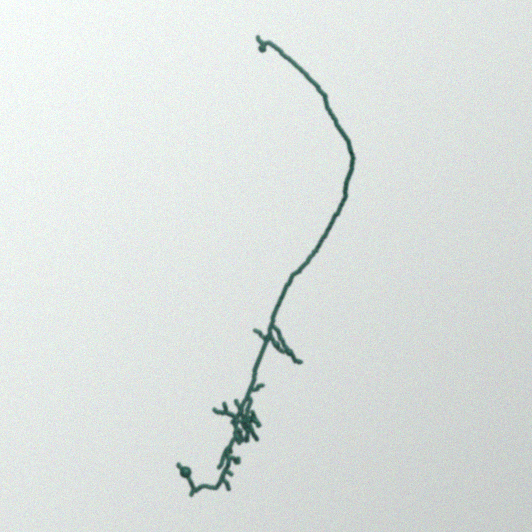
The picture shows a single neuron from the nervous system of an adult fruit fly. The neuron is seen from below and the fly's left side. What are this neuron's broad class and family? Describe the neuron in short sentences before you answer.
In this view it is more than twice as tall as it is wide. Its broad class is optic-lobe intrinsic neuron. Its family is Tm.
